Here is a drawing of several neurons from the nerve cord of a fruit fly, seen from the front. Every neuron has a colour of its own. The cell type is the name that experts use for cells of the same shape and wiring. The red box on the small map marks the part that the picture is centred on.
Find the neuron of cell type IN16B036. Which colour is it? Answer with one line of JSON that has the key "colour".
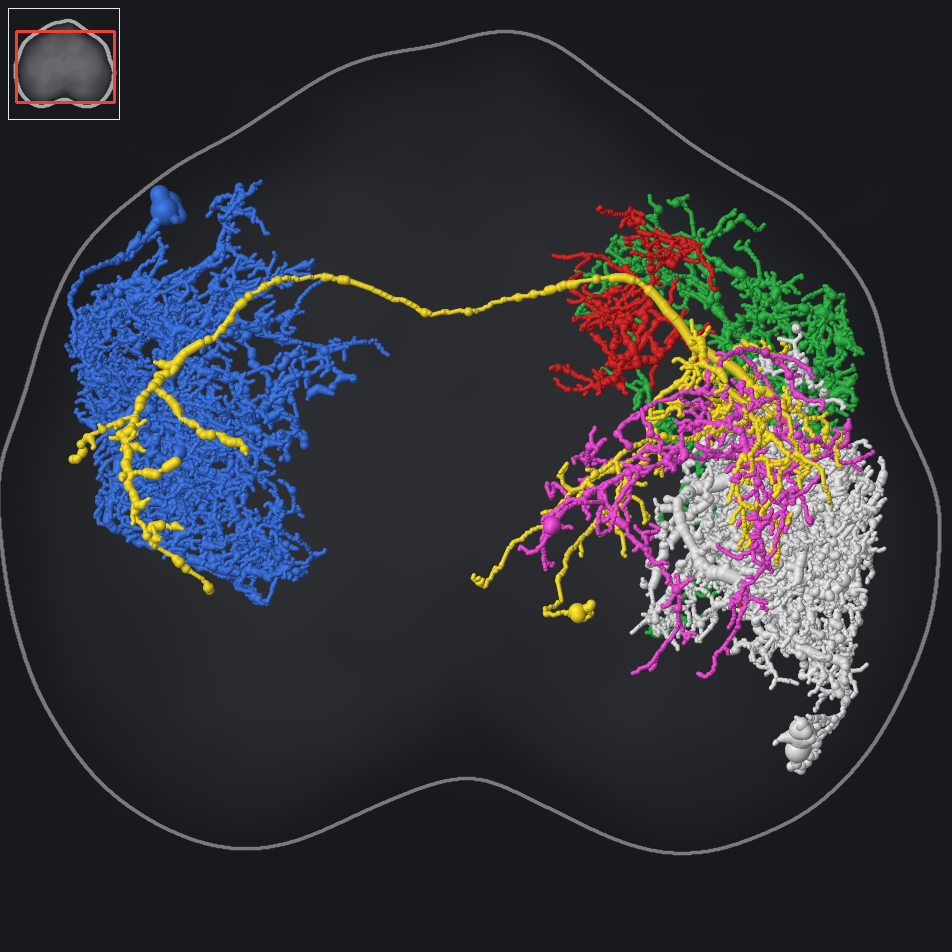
{"colour": "green"}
